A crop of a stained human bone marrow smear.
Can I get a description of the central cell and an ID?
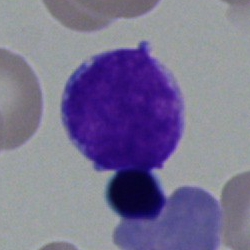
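Look at the chromatin here: finely granular, spread evenly, no coarse clumps. I can't make out any distinct granules, and there are no vacuoles either. There's a small knob-like bleb sticking out from the top edge. This one is a blast.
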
